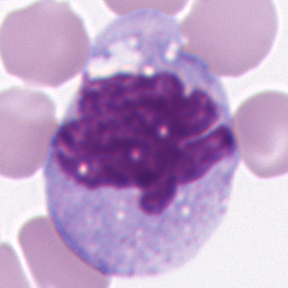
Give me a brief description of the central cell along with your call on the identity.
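Checking the outline first, it is oval and taller than it is wide. Next comes the cytoplasm, which is abundant and lies mostly below the nucleus. Its granules amount to no more than a fine, faint dusting. Above the nucleus, clear pale spaces lie within the cytoplasm. Last on the list, the name: monocyte.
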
